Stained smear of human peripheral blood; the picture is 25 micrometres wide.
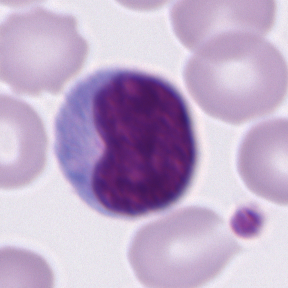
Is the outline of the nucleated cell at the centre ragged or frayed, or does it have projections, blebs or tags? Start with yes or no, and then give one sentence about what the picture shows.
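No. The cell has a smooth, round outline.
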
